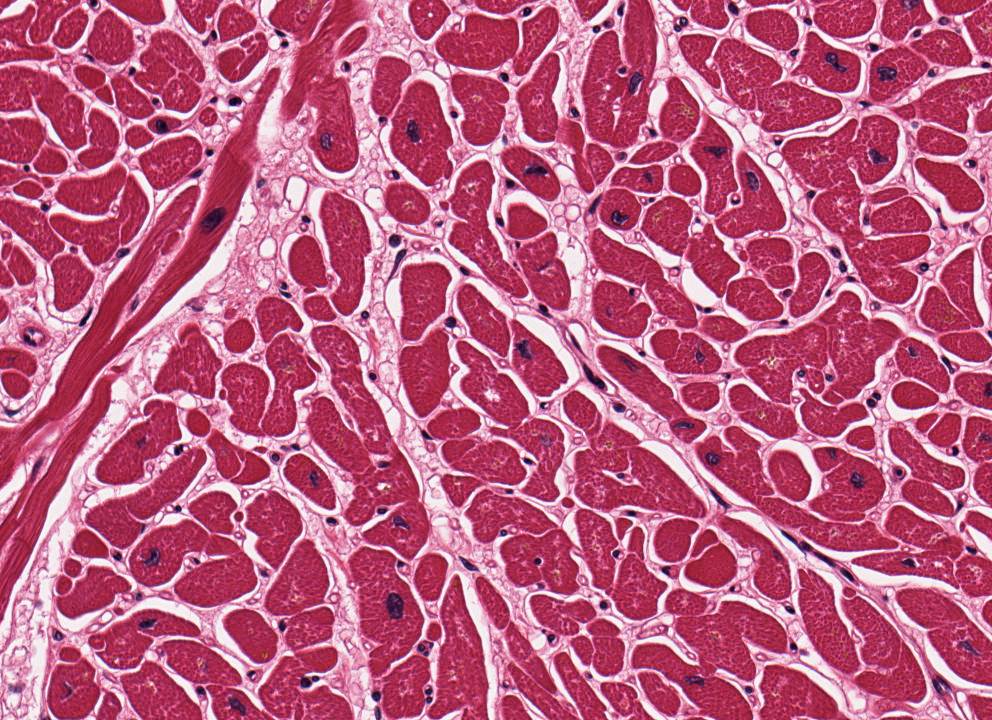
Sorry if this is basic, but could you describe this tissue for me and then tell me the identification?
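Mostly fibres cut across or obliquely: irregular, rounded-to-angular red profiles with thin pale spaces between. A narrow lengthwise bundle runs diagonally from the top edge, left of centre, to the left edge. Any nucleus is single, central; cytoplasm deep red, finely stippled. That's left ventricle of the heart.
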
